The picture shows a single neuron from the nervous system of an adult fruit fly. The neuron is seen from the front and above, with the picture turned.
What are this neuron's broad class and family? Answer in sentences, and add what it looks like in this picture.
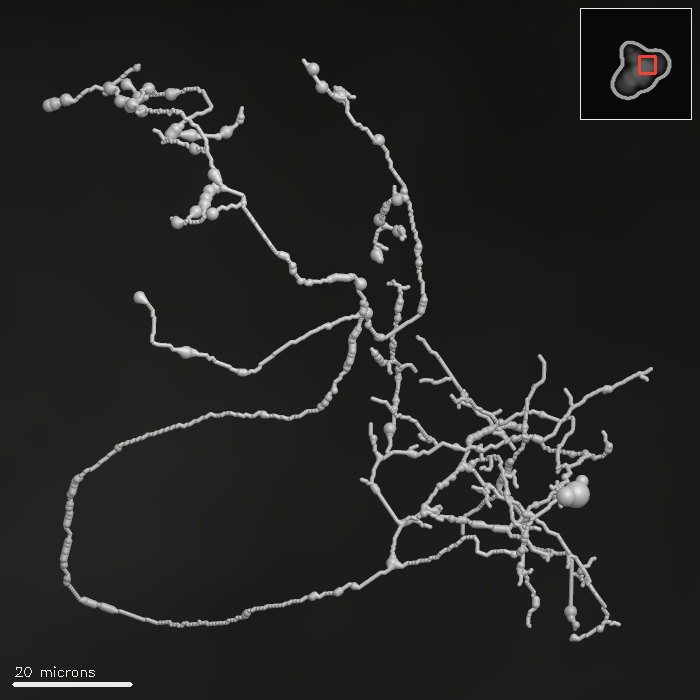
This is a central-brain intrinsic neuron. The family is hemilineage VLPl&d1_dorsal. By the scale bar it is about 100 microns wide in this view. Dozens of branch ends can be seen.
